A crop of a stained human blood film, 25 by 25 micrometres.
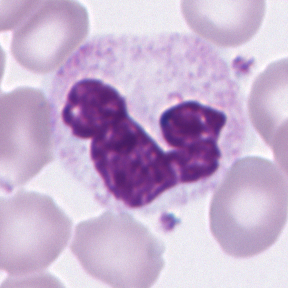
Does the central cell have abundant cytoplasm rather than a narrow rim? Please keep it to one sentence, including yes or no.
Yes, the cytoplasm of this cell is abundant.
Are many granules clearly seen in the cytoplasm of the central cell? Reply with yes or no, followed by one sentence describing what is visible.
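Yes. Fine small violet-pink granules are scattered throughout the cytoplasm.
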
